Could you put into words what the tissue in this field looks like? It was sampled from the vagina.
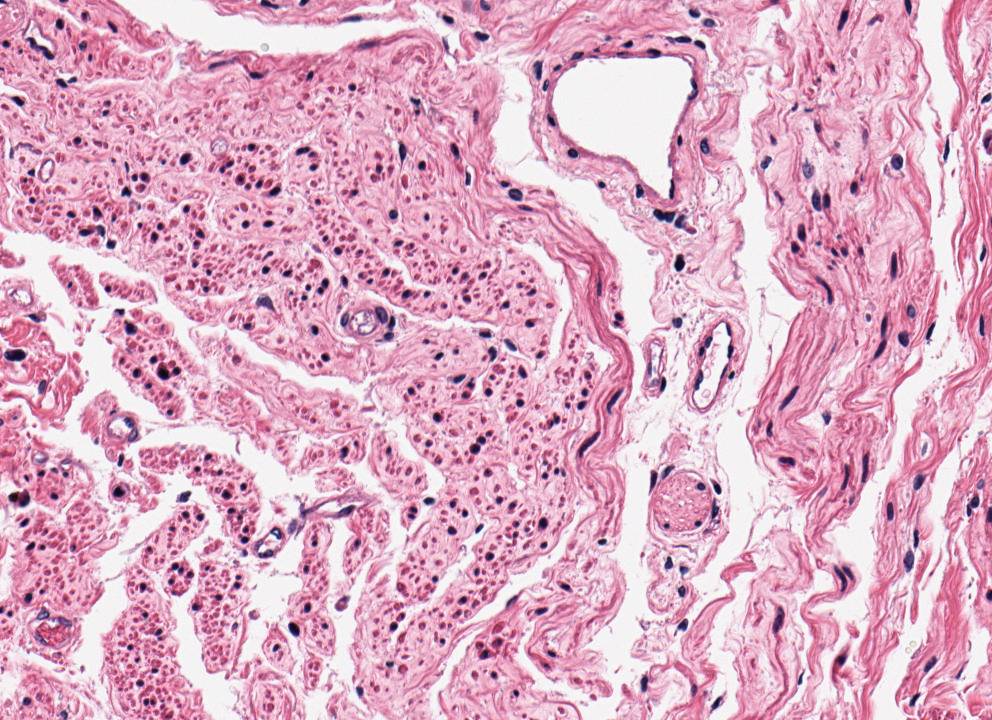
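Within the left-hand bundles, nuclei are mostly small, round and dark, closely scattered through pink cytoplasm. To the right, wavy pink fibres run mostly top to bottom, with sparse, dark, elongated nuclei. Several small vessels lie in the central loose tissue, between the bundles and the fibrous tissue.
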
